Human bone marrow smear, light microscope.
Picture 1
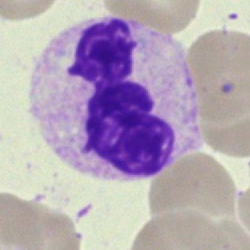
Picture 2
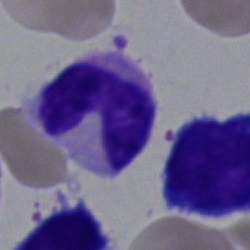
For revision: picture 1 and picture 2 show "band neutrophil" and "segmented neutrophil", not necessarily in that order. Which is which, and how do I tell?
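In picture 1 you are looking at a segmented neutrophil; picture 2 holds a band neutrophil. What stands out in picture 2 is the nucleus, bent into a thick horseshoe whose opening faces downward, with pale lilac cytoplasm filling the hollow.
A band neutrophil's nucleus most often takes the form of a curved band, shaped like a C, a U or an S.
In picture 1 the chromatin is dense and dark purple, the cytoplasm is pale lilac as well, and the outline is roughly round and smooth, where picture 2's is only roughly round. Neither nucleus shows a nucleolus.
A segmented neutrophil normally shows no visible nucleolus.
Red cells lie close around the segmented neutrophil, while a pale red cell presses against the lower left edge of the band neutrophil.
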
